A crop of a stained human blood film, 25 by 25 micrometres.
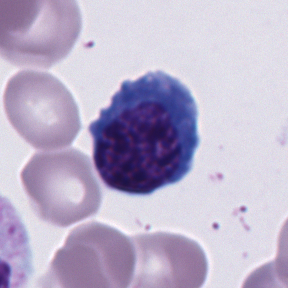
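Normoblast in a stained smear of human peripheral blood. Trace the outline first: it is roughly round, but the border is slightly bumpy and irregular, with small blunt bulges standing out along the upper-left edge. The nucleus sits off-centre, toward the lower left. Follow the cytoplasm around it and you'll see the rim is widest on the upper-right side.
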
